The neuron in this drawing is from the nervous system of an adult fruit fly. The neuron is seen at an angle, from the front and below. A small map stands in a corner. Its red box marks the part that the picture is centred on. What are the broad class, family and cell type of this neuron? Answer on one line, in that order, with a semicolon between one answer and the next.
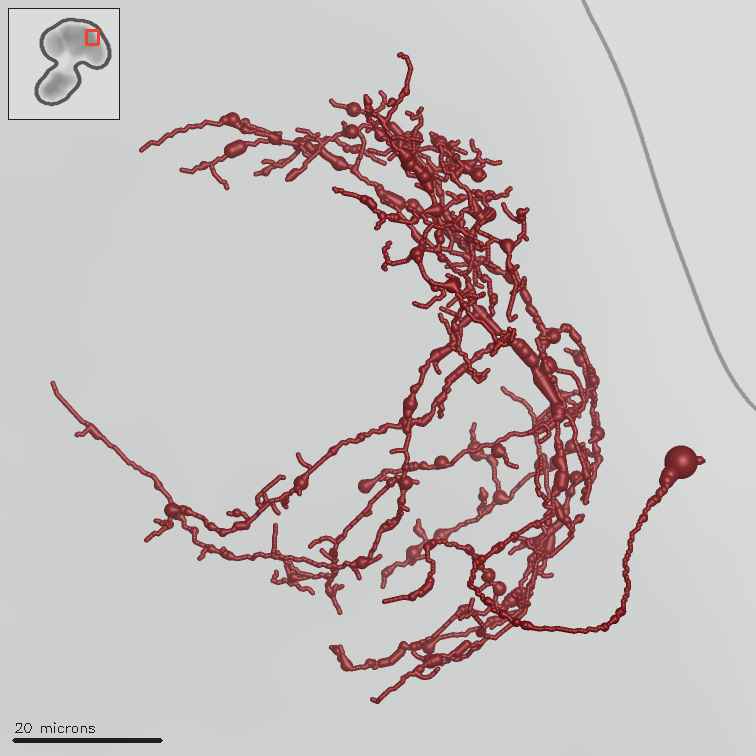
central-brain intrinsic neuron; hemilineage LHl4_dorsal; LHCENT13_b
